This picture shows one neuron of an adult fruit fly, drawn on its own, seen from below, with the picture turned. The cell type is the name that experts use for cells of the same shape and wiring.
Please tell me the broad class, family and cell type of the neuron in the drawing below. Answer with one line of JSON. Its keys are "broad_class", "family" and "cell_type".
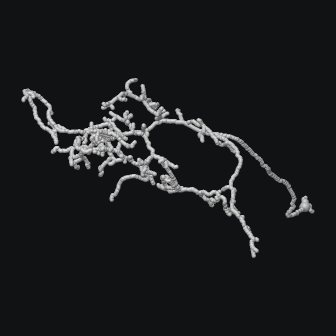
{"broad_class": "central-brain intrinsic neuron", "family": "hemilineage DM1_dorsal", "cell_type": "PS161"}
